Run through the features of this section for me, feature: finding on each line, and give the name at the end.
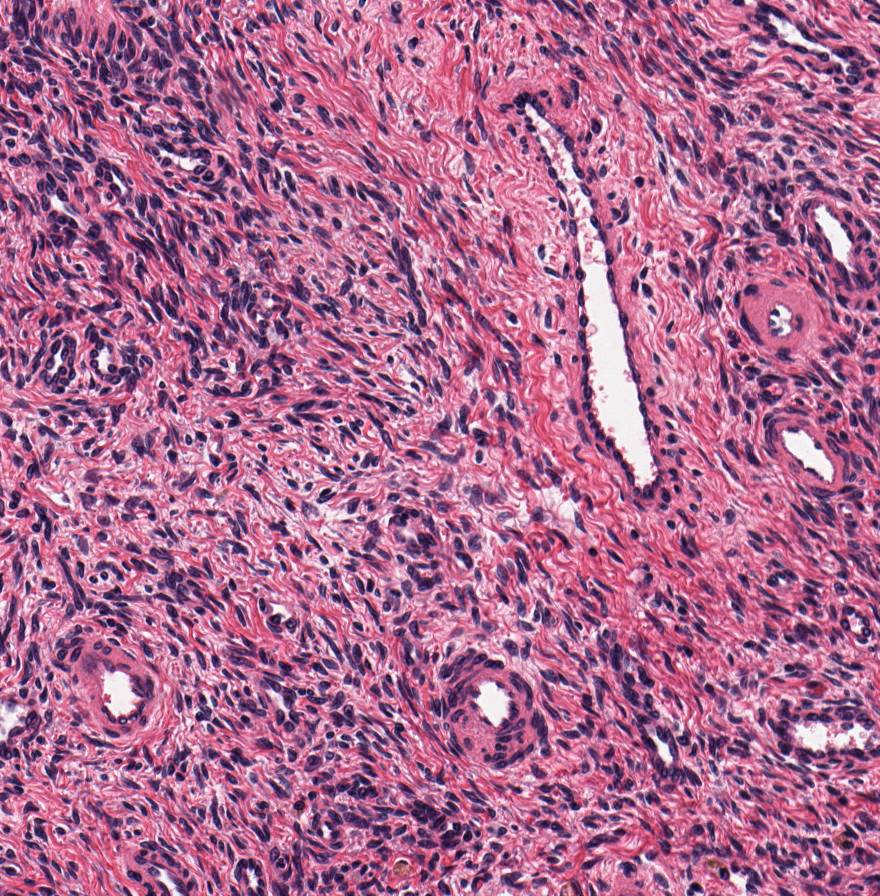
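Stroma: cellular, spindle cells across the whole field
Glands: none, nor any surface epithelium
Nuclei: dark, elongated to oval, with scant cytoplasm
Channel: long, narrow, slit-like, empty and vascular, lined by flat endothelial cells, running obliquely down through the upper centre
Cellularity: denser in the left half than around that channel
Name: ovary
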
